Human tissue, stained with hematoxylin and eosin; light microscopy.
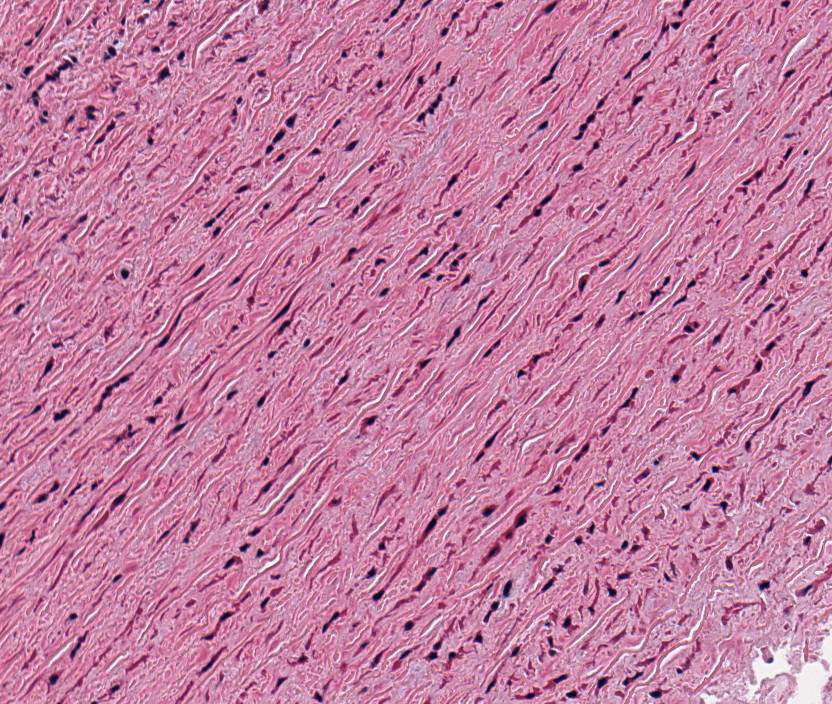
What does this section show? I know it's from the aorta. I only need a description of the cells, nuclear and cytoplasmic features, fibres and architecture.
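Look first at the wavy pink fibres, running in parallel from lower left to upper right throughout the field. Dark, elongated nuclei lie parallel to them, scattered singly and fairly sparsely everywhere. In places, small patches of pale bluish-grey material sit between the fibres.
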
